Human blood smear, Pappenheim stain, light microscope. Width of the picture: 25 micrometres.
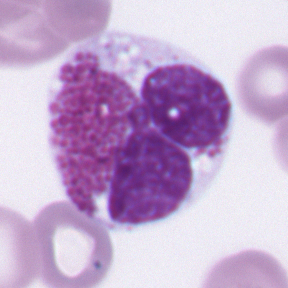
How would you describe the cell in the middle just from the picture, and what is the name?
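Coarse round granules are packed densely into the left half of the cell, and you'll notice they're reddish-purple. Up at the top, pale, almost colourless cytoplasm shows between them. The cell surface has no projections. So that one's an eosinophil.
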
